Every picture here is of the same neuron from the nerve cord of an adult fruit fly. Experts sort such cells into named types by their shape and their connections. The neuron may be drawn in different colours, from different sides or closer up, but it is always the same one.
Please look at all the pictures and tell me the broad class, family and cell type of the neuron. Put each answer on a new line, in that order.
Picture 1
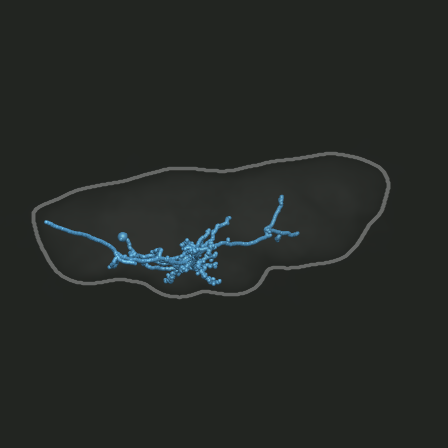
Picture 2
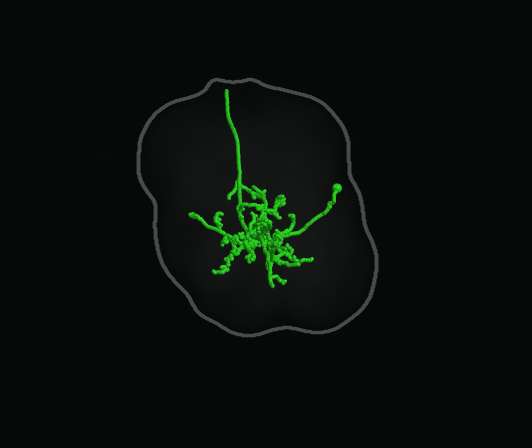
ascending neuron
hemilineage 09B
AN09B040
